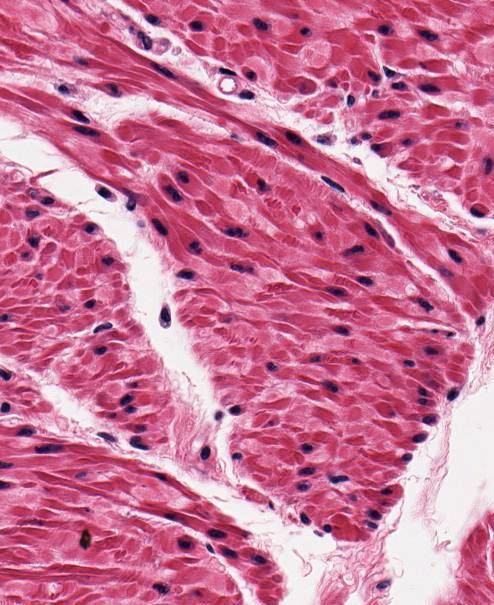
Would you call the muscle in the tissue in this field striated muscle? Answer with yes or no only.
No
